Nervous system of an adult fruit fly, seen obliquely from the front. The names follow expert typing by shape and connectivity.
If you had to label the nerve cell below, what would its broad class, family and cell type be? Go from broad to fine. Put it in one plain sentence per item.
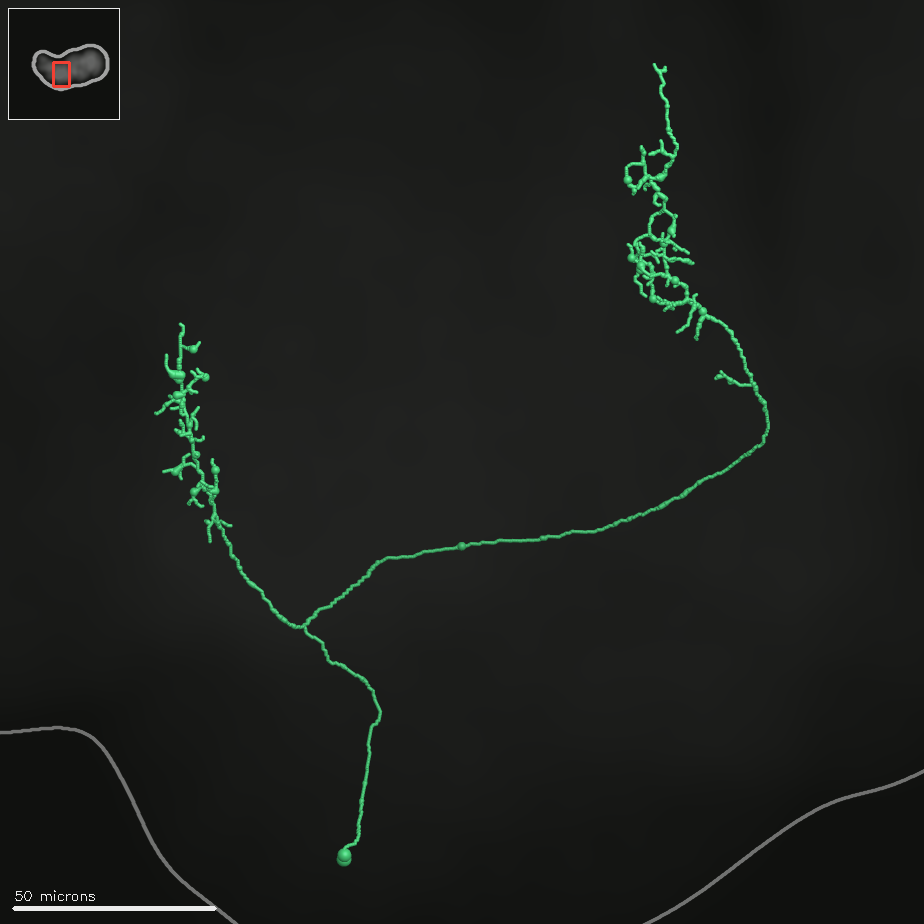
An optic-lobe intrinsic neuron of the Tm family, type Tm30.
